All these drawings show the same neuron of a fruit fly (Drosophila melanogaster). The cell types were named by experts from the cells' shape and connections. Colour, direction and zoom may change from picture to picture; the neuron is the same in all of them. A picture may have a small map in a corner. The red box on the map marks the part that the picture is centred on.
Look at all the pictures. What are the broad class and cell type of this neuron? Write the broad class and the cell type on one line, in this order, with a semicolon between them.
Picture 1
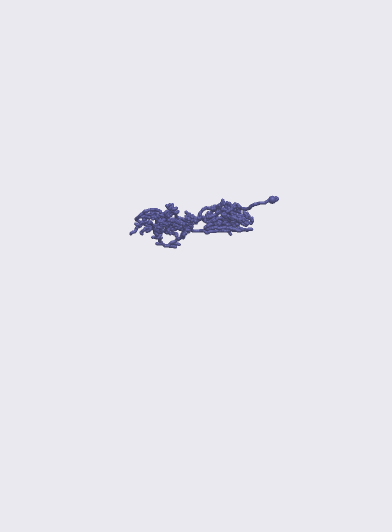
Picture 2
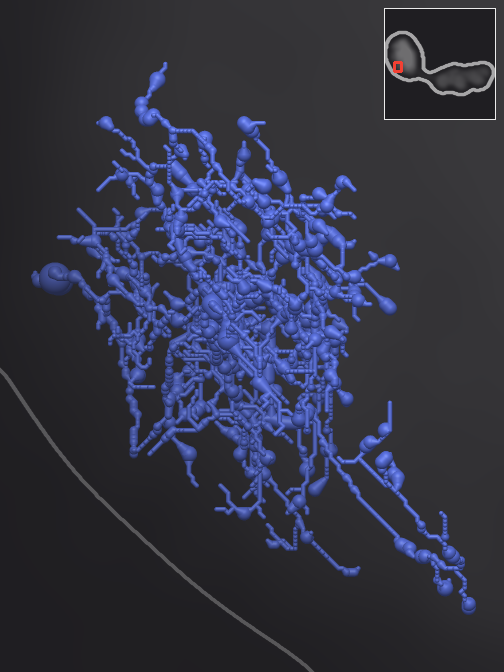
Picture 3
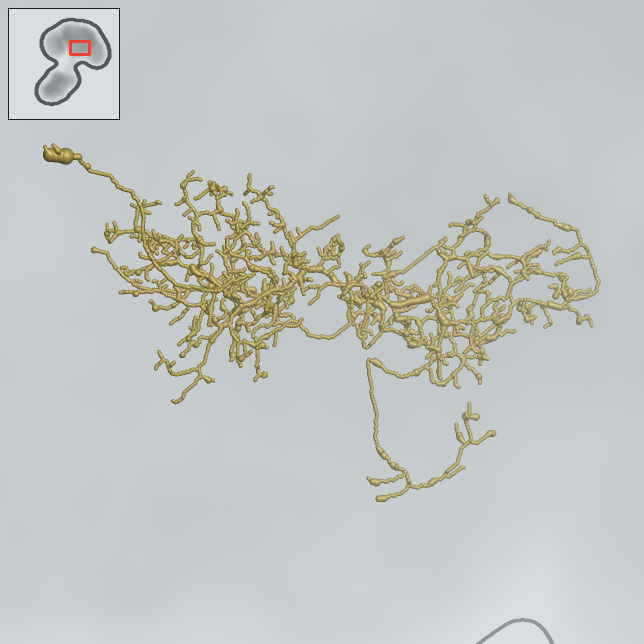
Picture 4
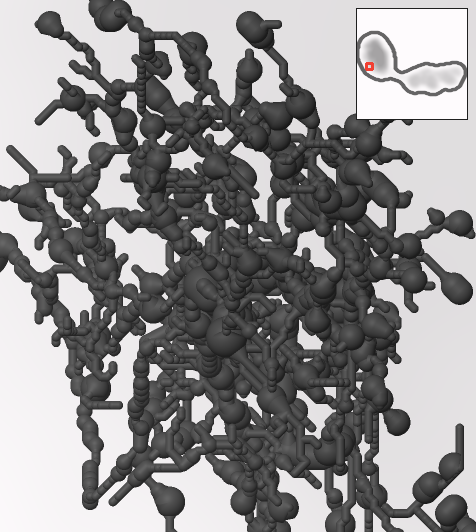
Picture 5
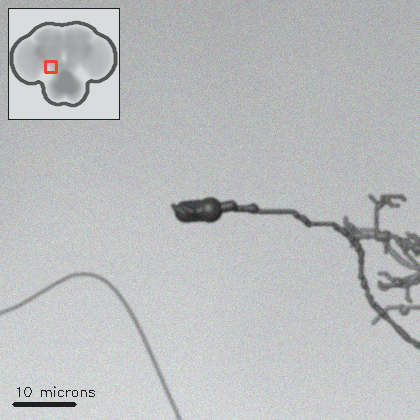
central-brain intrinsic neuron; GNG061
